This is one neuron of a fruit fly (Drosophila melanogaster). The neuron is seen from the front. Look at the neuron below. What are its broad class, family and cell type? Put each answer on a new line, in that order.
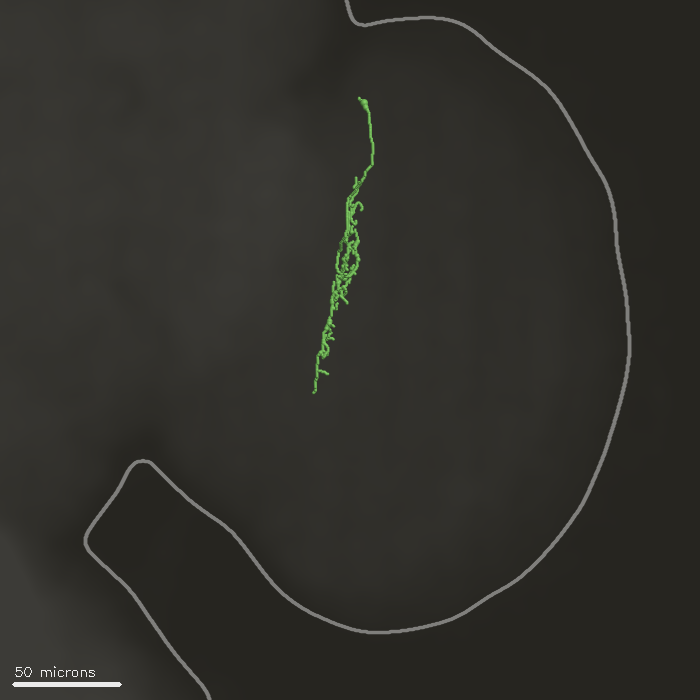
optic-lobe intrinsic neuron
Dm
Dm-DRA1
